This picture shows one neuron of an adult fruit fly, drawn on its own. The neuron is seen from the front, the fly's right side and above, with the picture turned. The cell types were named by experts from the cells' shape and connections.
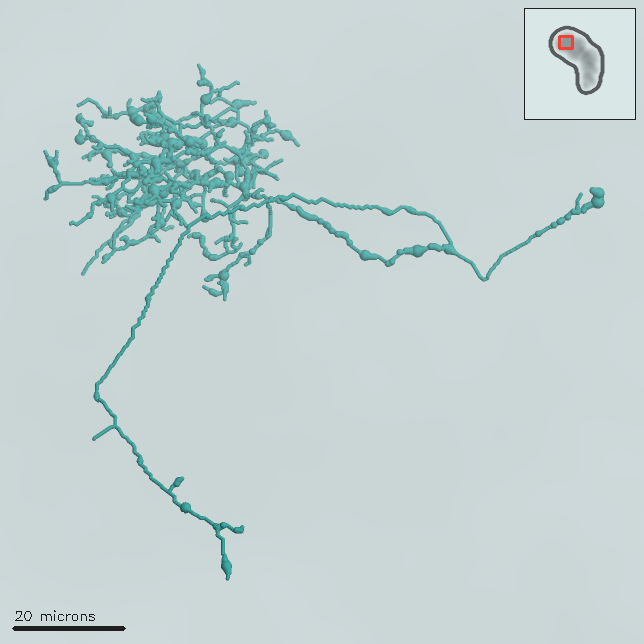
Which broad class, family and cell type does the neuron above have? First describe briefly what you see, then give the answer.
From left to right in the picture it spans about 100 microns. Dozens of branch ends can be seen. It is a visual projection neuron. The family is LC. The cell type is LC20b.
